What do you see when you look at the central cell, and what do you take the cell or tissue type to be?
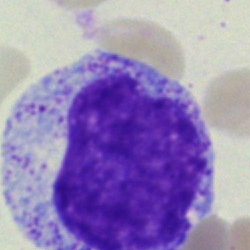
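The cell has a roughly round, smooth outline. Its nucleus lies off-centre, shifted toward the right side of the cell, and has a shallow indentation along its left border. The cytoplasm is pale blue-grey. This cell is a myelocyte.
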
